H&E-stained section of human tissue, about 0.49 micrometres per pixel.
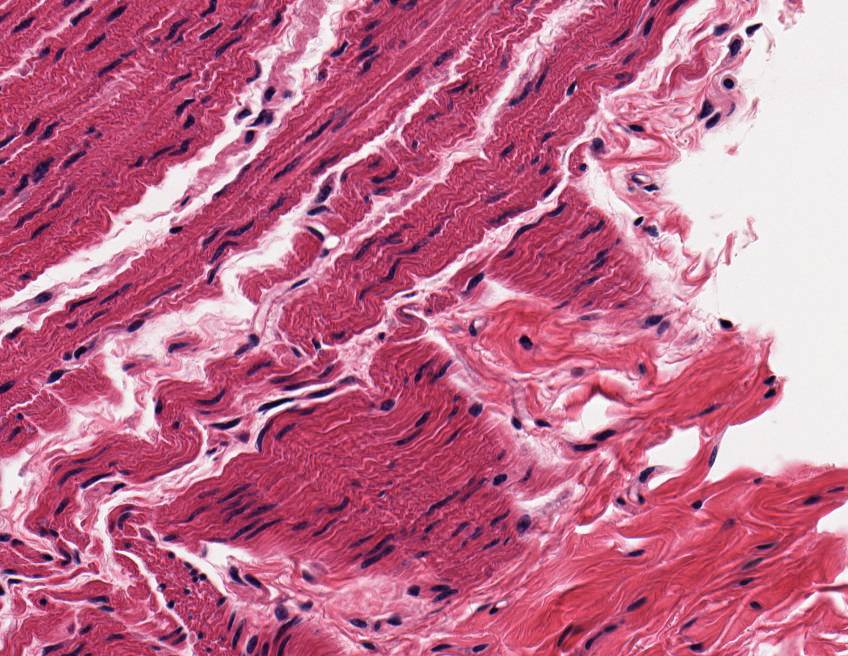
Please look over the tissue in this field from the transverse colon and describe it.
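Taking the nuclei first, they are elongated, dark and spindle-shaped, and lie parallel to the fibres. The muscle cytoplasm stains deep pink, and each fibre has a finely wavy outline along its length. Thin strands of paler, looser connective tissue separate the muscle bundles.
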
